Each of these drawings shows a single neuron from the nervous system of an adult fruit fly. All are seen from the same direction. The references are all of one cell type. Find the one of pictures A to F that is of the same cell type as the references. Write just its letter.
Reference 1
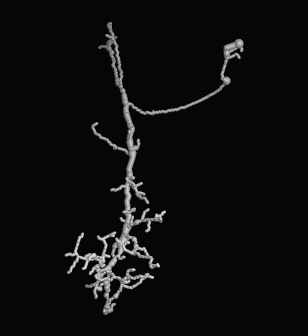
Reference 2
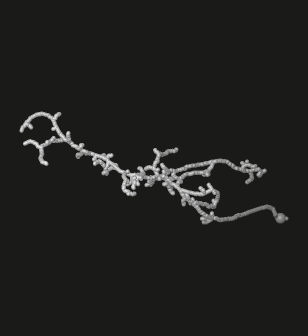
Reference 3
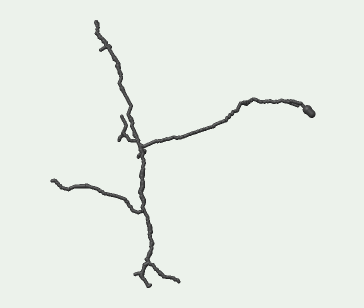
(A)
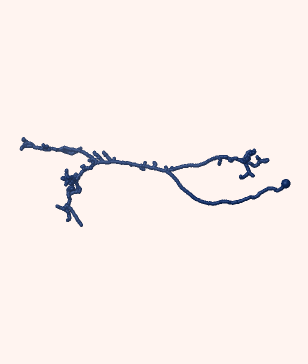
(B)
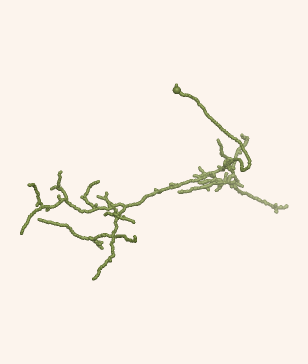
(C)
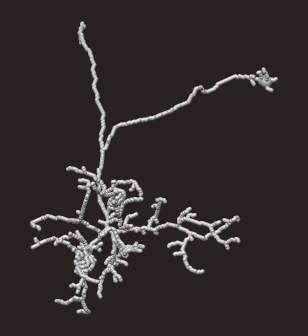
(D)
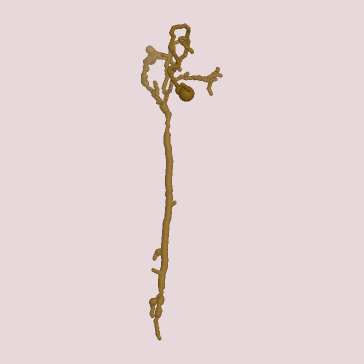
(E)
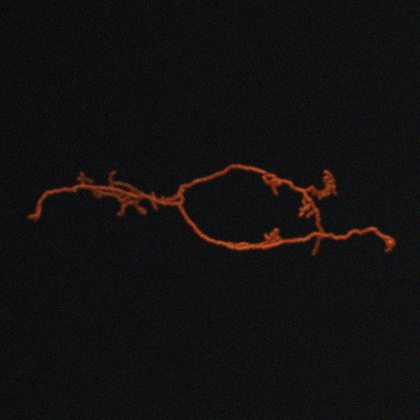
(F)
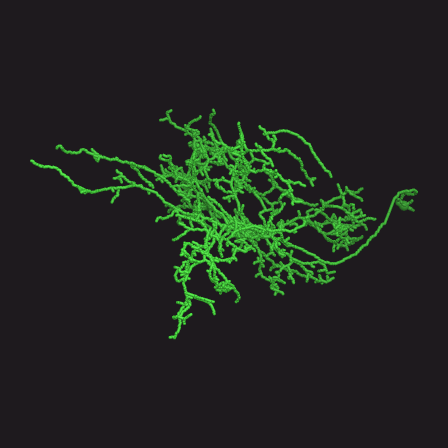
C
